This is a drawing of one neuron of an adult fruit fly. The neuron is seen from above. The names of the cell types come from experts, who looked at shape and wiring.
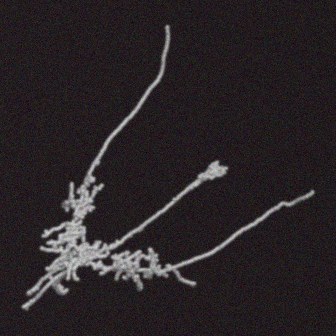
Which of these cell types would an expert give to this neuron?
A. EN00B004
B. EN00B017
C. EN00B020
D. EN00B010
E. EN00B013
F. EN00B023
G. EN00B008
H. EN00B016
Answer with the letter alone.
B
